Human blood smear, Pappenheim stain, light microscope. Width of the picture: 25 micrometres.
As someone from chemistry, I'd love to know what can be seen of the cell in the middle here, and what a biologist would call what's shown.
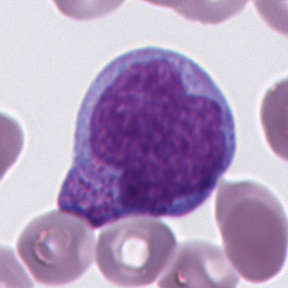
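See the notch cutting into the upper right border of the nucleus? The nucleus fills most of the cell, so the cytoplasm is a narrow rim except at the lower left, where fine purplish granules are scattered. The chromatin is fine and lacy rather than coarsely clumped. It's an atypical promyelocyte.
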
